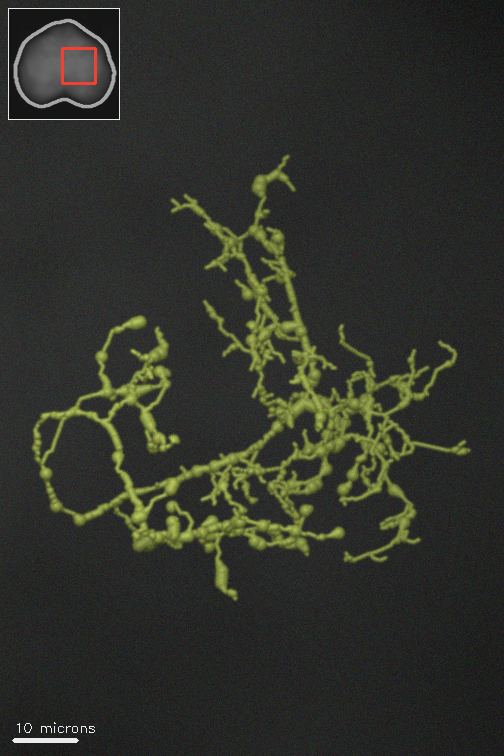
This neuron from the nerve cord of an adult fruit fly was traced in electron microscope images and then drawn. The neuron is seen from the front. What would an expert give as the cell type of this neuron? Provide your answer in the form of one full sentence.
It is IN01B022 that is the cell type of the neuron.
